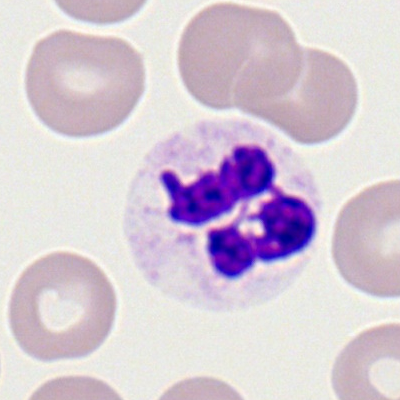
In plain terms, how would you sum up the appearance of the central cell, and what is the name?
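Feature one is the nucleus, divided into several separate lobes. Feature two, the chromatin, is dark purple and coarsely clumped. Feature three is the cytoplasm, plentiful and pale pinkish-lilac. Feature four: fine lilac granules scattered through that cytoplasm. Name: segmented neutrophil.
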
